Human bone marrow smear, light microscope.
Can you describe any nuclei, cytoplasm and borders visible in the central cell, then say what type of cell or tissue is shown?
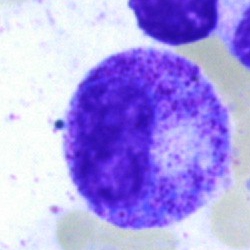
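Look first at the nucleus: it sits off-centre, towards the left side of the cell. Numerous reddish-purple granules fill the cytoplasm, and some also lie over the surface of the nucleus. Between those granules, the cytoplasm is bluish. This one is a myelocyte.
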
